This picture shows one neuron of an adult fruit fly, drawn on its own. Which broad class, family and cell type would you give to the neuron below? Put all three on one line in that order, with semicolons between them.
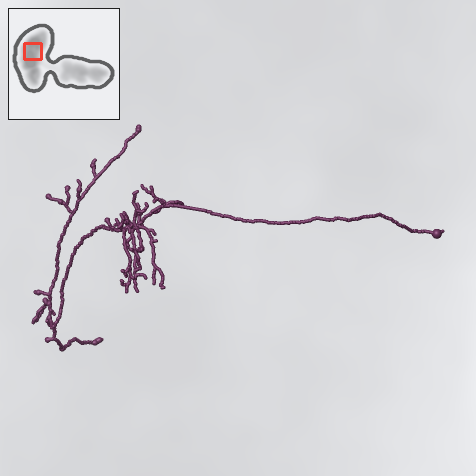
central-brain intrinsic neuron; class CX; FS1B_a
